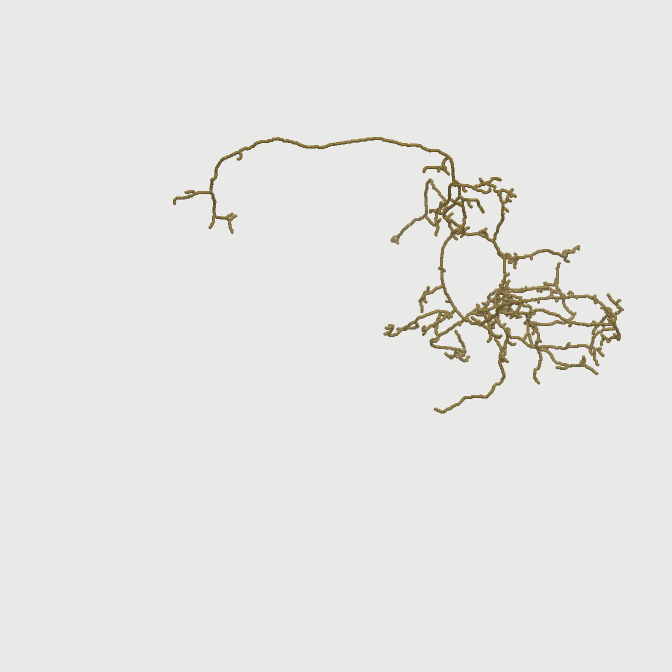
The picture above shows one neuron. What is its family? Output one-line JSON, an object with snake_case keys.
{"family": "hemilineage DM4_dorsal"}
